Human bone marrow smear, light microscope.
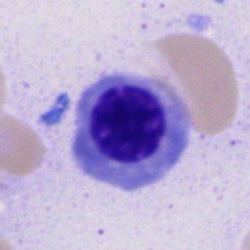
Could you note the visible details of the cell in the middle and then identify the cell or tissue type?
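The chromatin is dark purple and coarsely clumped. The nucleus lies toward the top of the cell, with a broader band of cytoplasm beneath it. That cytoplasm forms a moderate rim stained blue, and a paler zone lies in it just below the nucleus. The cell is an erythroblast.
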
